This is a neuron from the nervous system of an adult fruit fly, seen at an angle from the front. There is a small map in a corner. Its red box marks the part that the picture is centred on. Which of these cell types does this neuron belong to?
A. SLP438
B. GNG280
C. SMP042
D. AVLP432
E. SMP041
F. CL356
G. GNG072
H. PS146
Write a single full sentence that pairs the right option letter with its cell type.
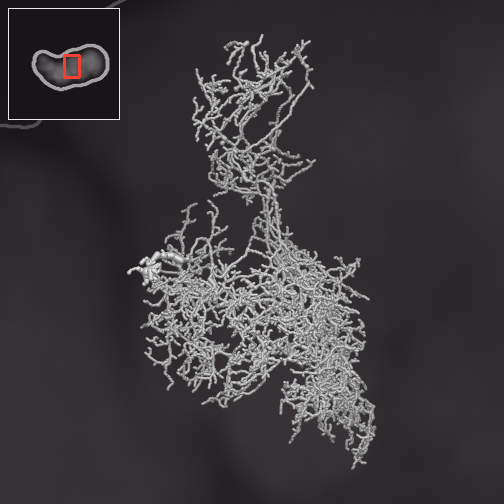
Option D is AVLP432, the cell type of the neuron.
